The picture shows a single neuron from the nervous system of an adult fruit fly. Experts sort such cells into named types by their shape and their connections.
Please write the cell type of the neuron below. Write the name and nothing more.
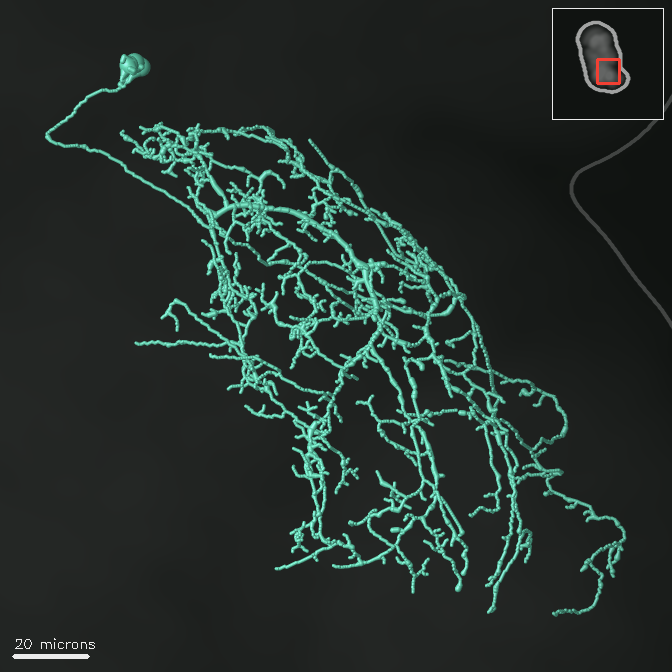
dMS10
